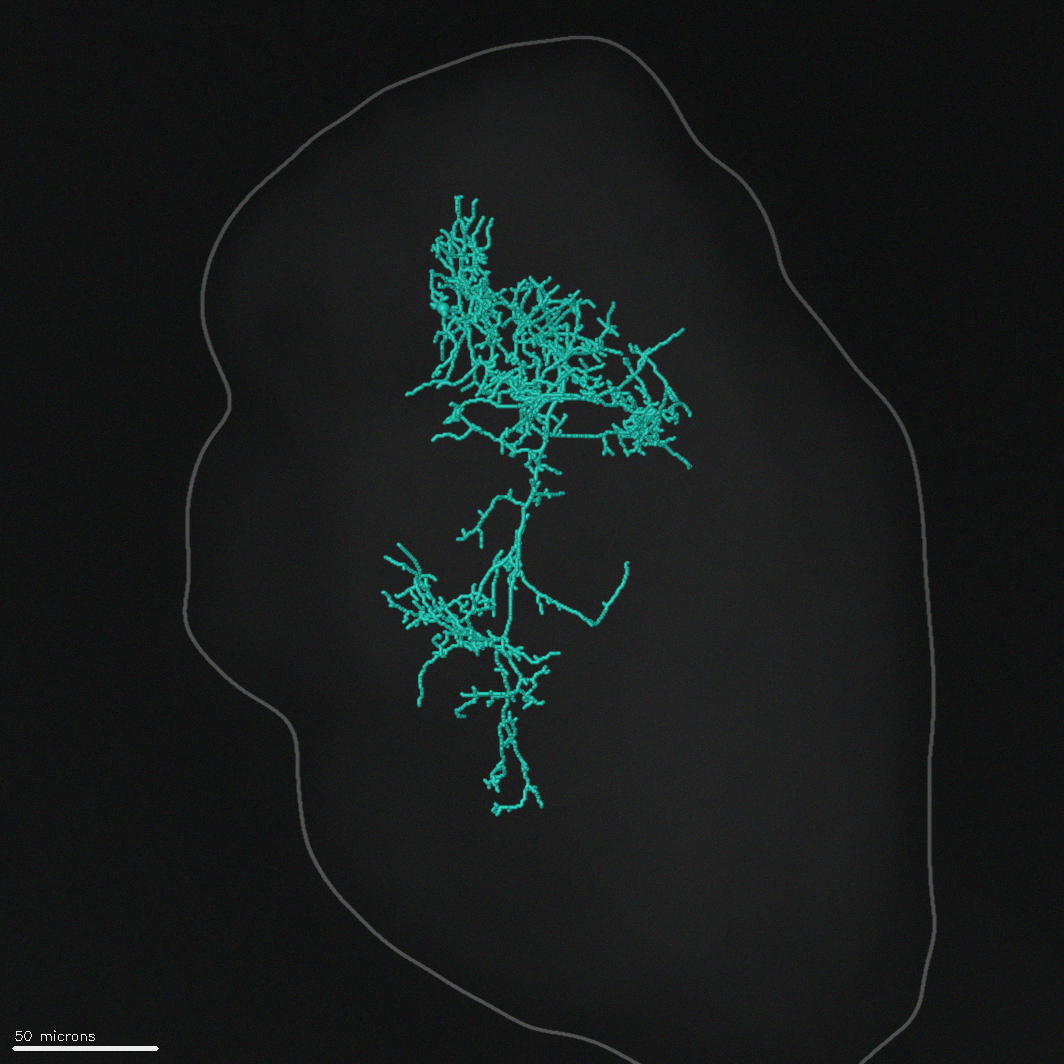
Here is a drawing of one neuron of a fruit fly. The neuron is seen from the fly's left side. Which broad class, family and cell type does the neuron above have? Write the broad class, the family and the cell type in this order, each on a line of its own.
central-brain intrinsic neuron
hemilineage VLPd1
AVLP035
